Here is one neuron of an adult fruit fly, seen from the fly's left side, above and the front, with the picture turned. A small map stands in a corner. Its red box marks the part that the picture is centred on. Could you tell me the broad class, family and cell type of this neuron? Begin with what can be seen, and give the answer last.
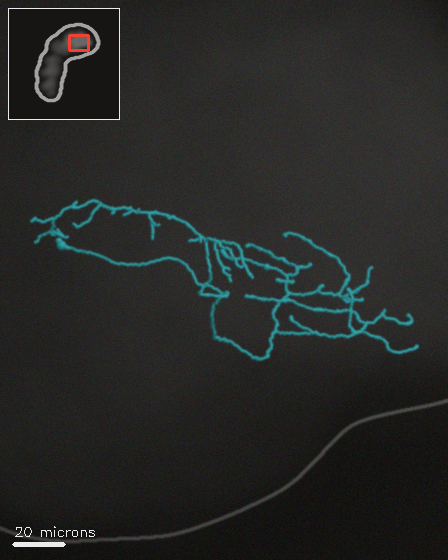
The cell body can be seen on the left of the picture. From left to right in the picture it spans about 160 microns. This is a visual centrifugal neuron. The family is LPT. The cell type is LPT111.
